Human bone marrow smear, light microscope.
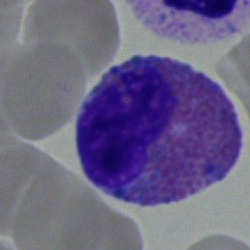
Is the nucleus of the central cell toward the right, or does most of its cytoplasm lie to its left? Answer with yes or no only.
No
